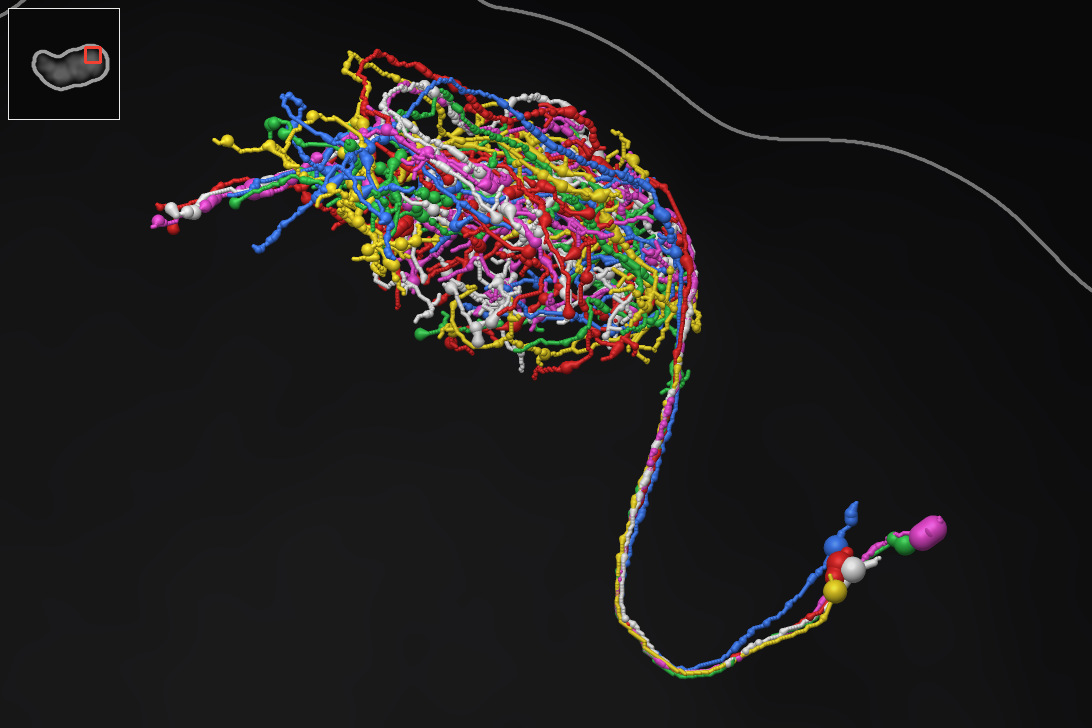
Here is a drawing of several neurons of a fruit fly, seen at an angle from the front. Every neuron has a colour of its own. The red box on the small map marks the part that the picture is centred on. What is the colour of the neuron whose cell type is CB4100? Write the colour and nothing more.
green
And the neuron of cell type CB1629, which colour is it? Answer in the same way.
white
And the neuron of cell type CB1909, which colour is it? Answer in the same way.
blue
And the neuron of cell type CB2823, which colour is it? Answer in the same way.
magenta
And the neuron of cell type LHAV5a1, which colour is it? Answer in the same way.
yellow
